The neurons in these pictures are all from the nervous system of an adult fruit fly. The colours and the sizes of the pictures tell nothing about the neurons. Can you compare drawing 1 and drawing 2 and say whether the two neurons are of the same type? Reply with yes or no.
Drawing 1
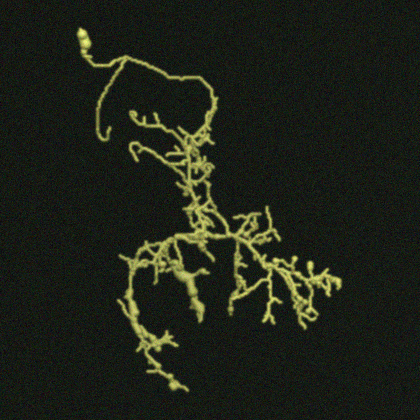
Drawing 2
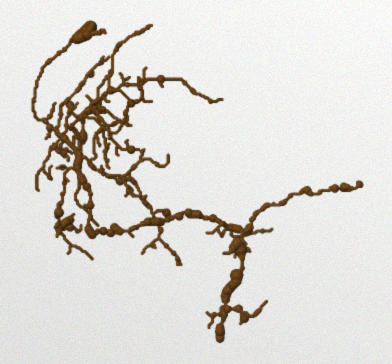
no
